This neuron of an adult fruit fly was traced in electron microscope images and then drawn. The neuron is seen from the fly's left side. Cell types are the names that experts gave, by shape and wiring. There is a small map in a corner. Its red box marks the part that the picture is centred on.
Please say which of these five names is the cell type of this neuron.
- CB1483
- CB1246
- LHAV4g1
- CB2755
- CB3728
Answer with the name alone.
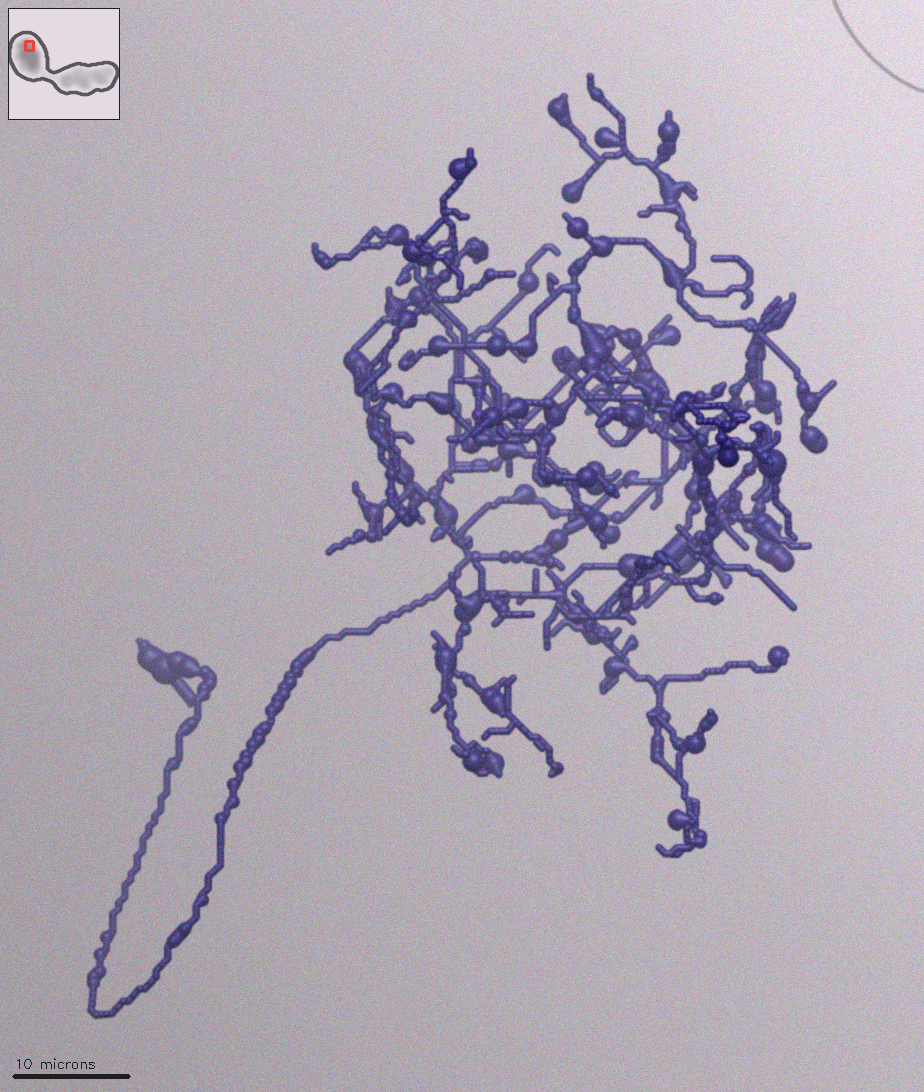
CB2755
